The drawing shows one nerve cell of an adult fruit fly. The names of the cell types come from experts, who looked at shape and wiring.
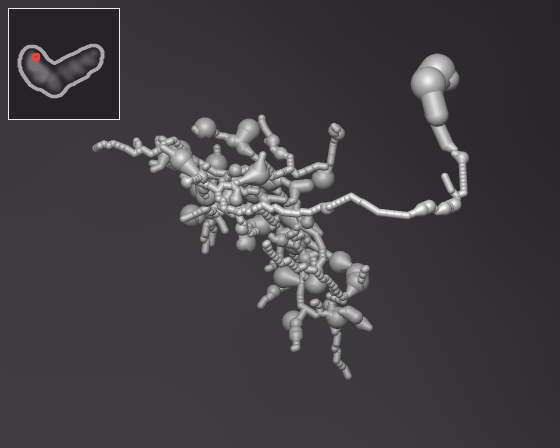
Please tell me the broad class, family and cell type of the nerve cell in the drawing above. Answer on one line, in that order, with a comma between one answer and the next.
central-brain intrinsic neuron, hemilineage SLPpm1, SLP300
